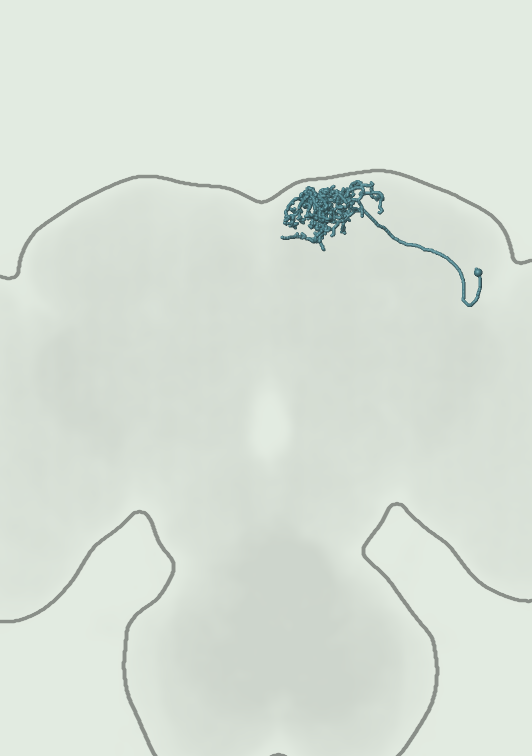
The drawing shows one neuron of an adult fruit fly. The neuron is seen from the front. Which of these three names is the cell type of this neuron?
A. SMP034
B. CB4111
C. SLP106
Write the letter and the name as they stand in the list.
A. SMP034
